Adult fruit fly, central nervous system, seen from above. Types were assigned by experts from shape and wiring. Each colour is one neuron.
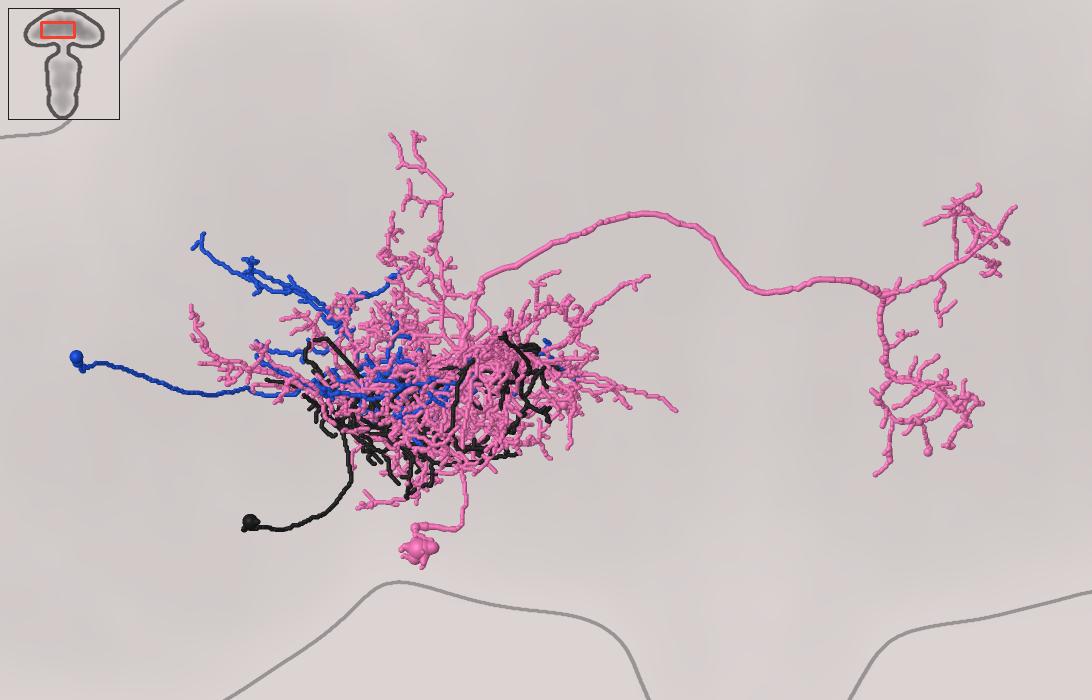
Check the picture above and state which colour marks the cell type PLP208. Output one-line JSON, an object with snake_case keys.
{"colour": "pink"}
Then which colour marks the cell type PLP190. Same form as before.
{"colour": "blue"}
